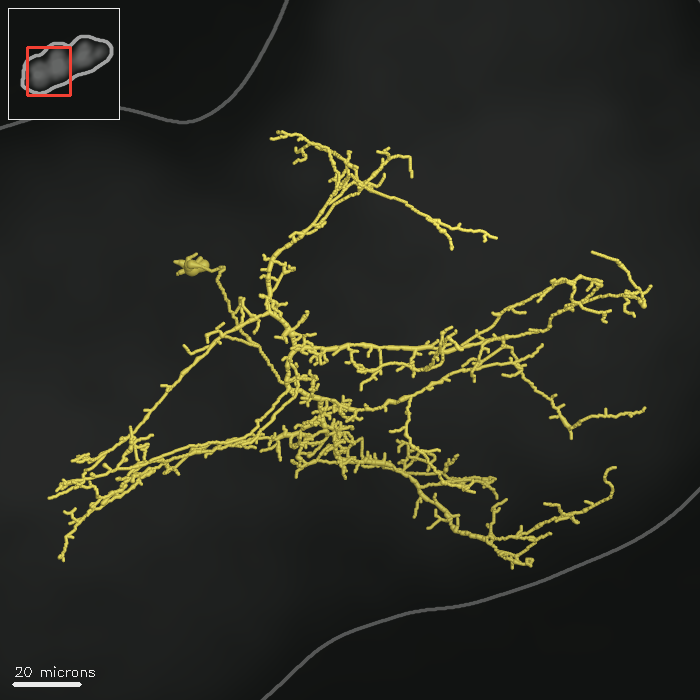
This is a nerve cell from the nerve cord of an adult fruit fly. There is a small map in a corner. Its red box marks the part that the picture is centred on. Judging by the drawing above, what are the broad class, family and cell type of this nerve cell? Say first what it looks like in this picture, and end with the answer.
From left to right in the picture it spans about 190 microns. The picture shows more than a hundred branch ends. This is a nerve-cord intrinsic neuron. Its family is hemilineage 12A. It is of cell type vPR6.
